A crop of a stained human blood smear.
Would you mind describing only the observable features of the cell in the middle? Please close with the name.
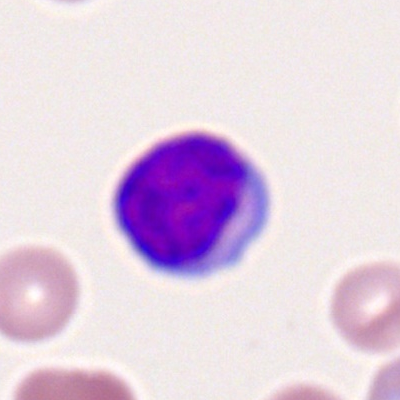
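Looking closely, I'd say the outline is round and smooth. The nucleus seems to fill most of the cell. What cytoplasm I can see is pale blue. I find no granules in it. It is a lymphocyte.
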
